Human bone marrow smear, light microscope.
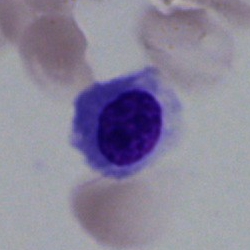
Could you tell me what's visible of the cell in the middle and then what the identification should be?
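First, the nucleus lies toward the right of the cell, leaving a wider band of cytoplasm on the left. Next, its chromatin is dense, dark purple and coarsely clumped, with no nucleolus visible. Last, the cytoplasm shows no granules. This is an erythroblast.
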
